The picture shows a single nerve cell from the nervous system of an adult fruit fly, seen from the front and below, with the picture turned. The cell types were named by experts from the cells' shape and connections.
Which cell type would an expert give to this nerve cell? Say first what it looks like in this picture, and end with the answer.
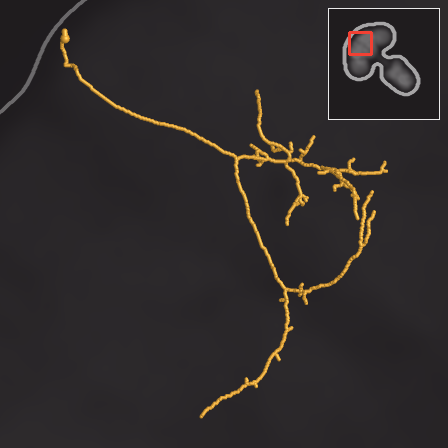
It lies in the brain. Its cell body lies at the upper left of the picture. Its broad class is central-brain intrinsic neuron. Its cell type is CB1833.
